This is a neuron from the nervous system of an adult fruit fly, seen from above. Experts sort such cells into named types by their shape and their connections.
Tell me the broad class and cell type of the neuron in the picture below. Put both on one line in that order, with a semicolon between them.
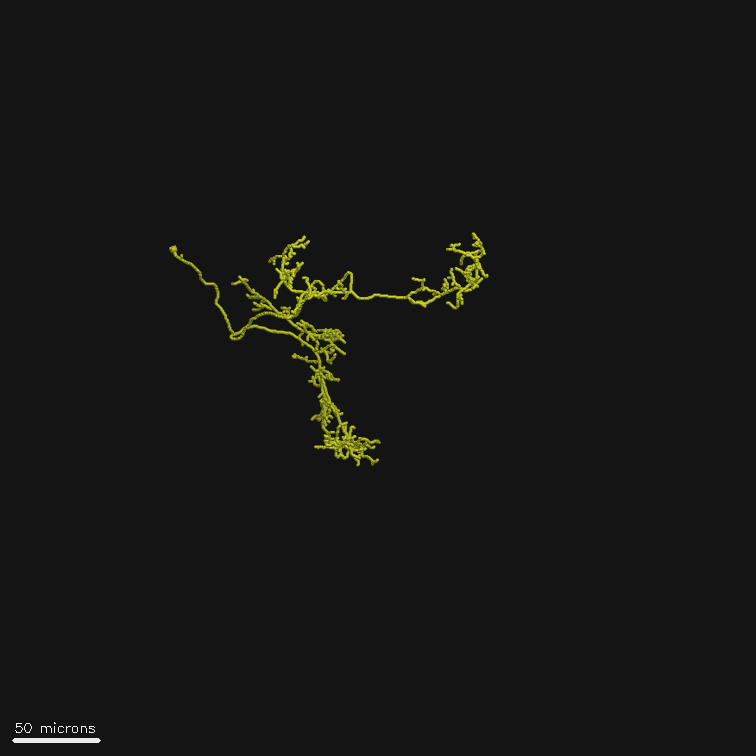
central-brain intrinsic neuron; VES040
